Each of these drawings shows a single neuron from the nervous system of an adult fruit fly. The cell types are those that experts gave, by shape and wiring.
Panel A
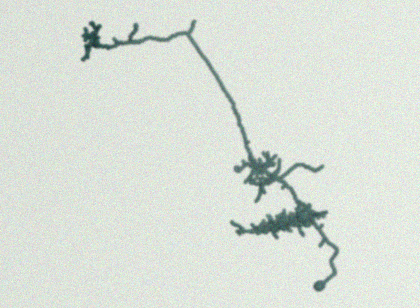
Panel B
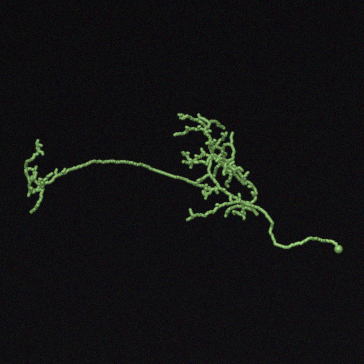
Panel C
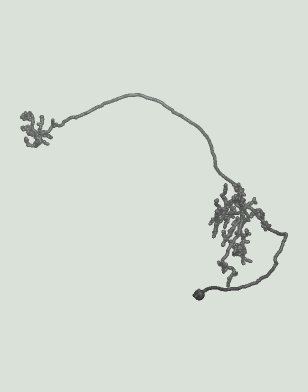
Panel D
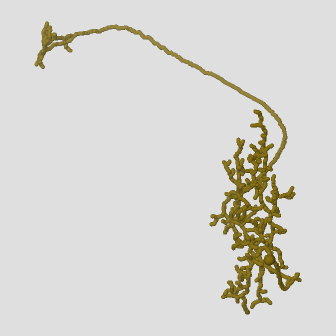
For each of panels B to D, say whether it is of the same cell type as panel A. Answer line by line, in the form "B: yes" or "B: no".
B: no
C: no
D: yes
